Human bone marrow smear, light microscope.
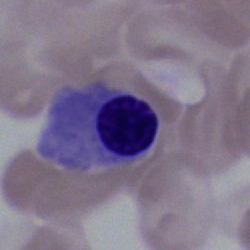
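Erythroblast in a stained human bone marrow smear. Its outline strikes me as irregular, even angular. The nucleus sits off-centre, over toward the right side. Its chromatin looks dark and condensed, gathered in coarse clumps. As far as I can tell, the cytoplasm shows no granules.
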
